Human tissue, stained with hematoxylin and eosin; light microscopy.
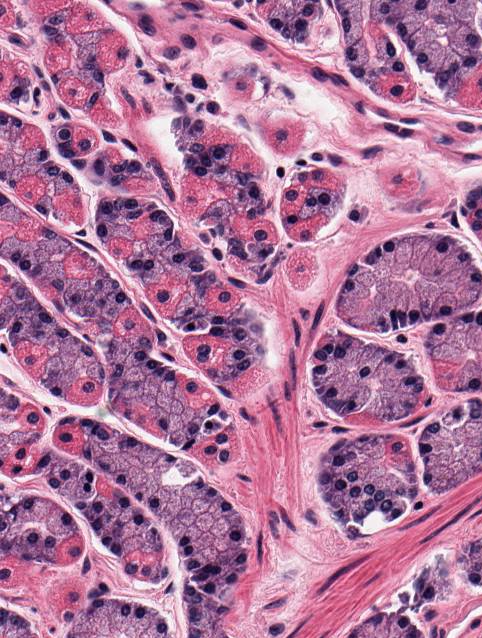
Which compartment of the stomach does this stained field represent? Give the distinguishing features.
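That's fundic glands. There are large parietal cells, bright pink with a round central nucleus, and many chief cells, purple and granular with round nuclei toward the base.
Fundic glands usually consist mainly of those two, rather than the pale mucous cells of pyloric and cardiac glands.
Parietal cells are commoner in the glands on the left.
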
